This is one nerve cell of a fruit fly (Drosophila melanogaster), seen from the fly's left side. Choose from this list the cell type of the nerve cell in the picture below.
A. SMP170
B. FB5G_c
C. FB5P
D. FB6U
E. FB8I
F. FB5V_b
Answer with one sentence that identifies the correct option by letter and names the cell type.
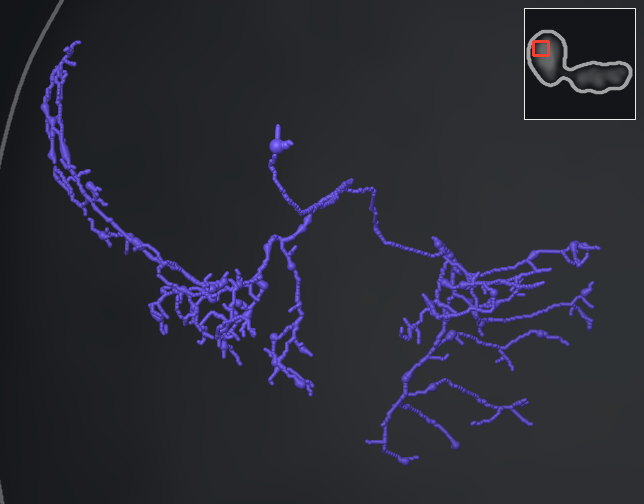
The nerve cell is typed as FB5V_b, which is listed in option F.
